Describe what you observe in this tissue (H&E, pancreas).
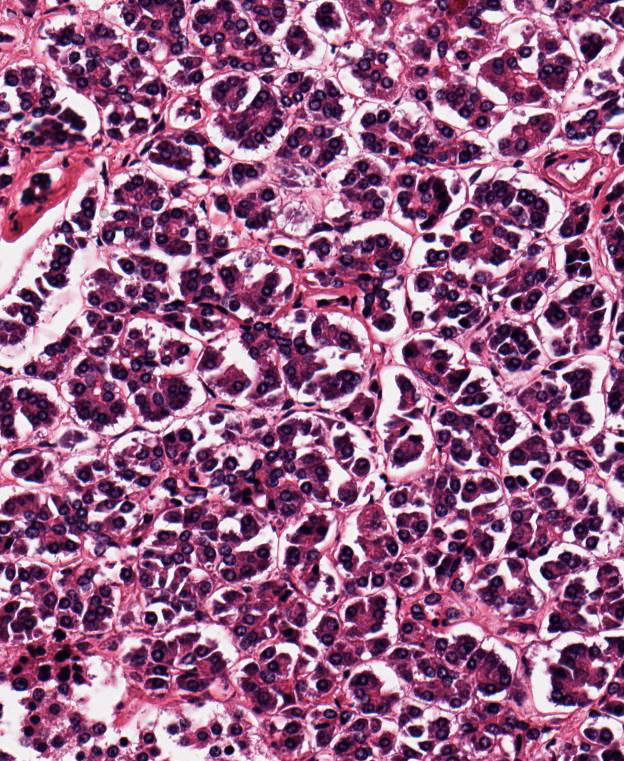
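What strikes me first is that, across the whole field, the cells sit in small rounded nests packed closely side by side. The nuclei look small, round and dark, and much alike in size wherever I look. There's a moderate amount of purplish cytoplasm. At the upper left edge, I notice a small vessel holding red blood cells.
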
